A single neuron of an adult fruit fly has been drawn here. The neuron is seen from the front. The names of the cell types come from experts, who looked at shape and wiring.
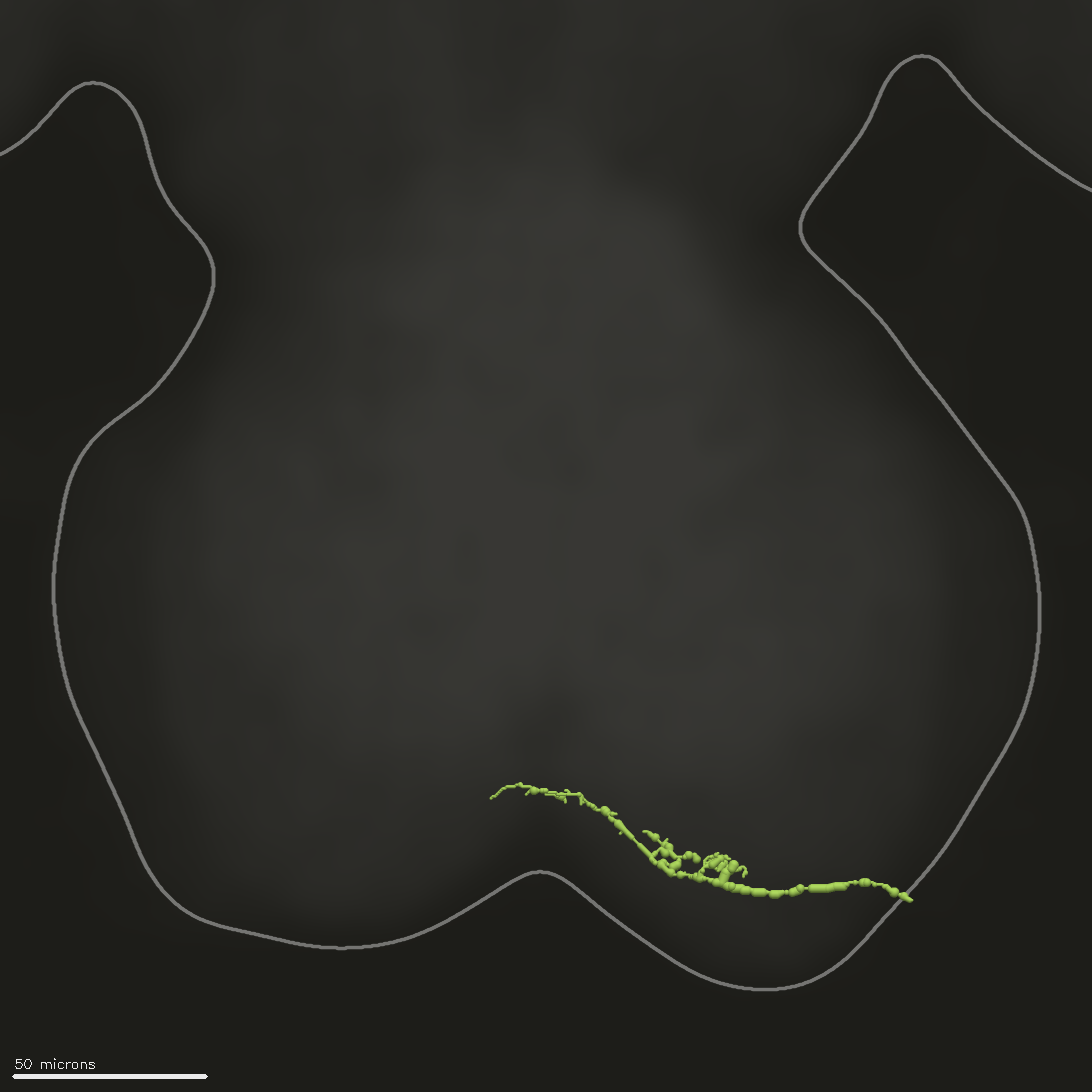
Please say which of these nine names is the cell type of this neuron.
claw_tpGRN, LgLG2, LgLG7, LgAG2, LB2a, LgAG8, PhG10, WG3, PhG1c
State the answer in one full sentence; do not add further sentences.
For this neuron, the cell type is LgLG7.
